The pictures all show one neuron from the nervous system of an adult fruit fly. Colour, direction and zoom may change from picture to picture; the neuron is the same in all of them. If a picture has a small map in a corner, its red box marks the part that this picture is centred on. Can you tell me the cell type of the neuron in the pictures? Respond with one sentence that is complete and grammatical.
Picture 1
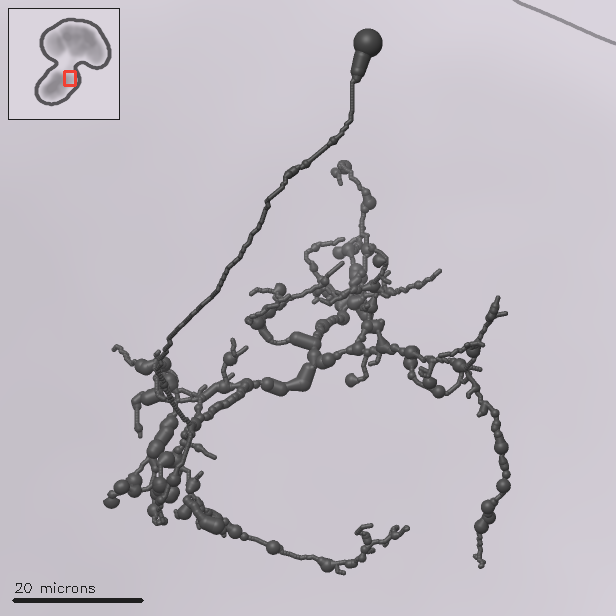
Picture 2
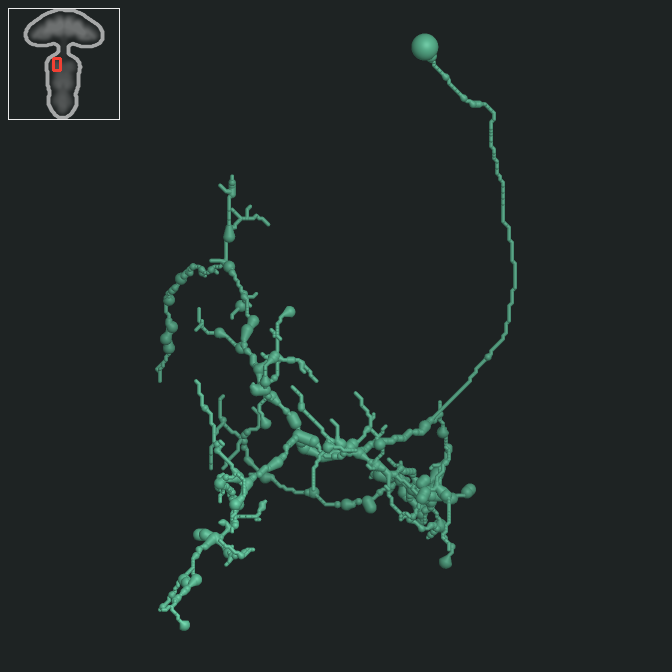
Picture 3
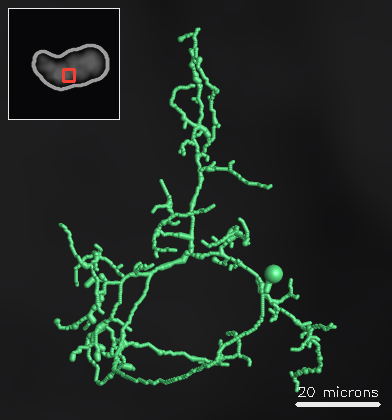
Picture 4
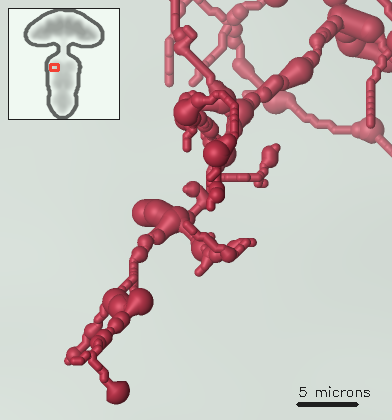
It is the cell type IN09A047 to which this neuron belongs.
